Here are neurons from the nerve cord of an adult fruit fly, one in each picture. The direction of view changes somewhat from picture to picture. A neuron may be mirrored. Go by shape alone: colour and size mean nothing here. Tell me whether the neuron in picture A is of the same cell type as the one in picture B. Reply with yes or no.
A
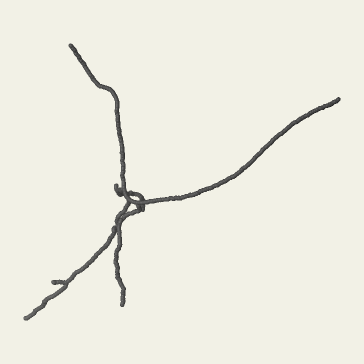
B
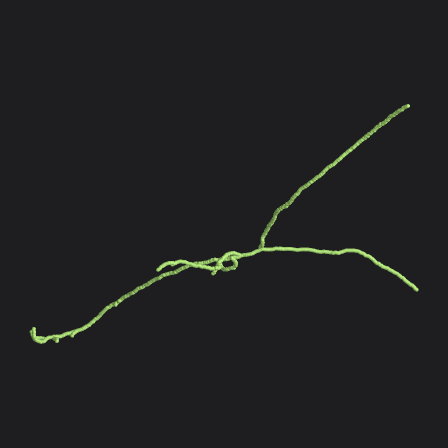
yes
